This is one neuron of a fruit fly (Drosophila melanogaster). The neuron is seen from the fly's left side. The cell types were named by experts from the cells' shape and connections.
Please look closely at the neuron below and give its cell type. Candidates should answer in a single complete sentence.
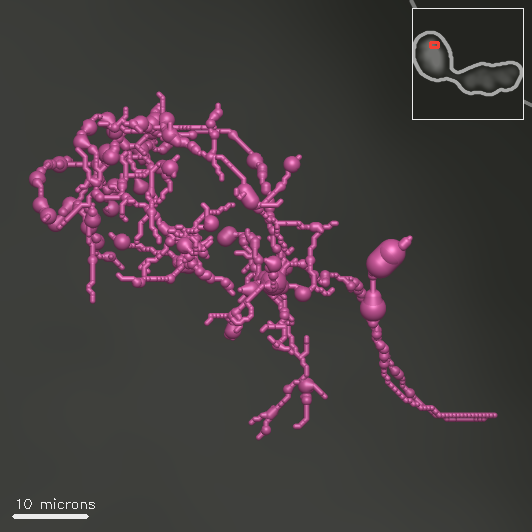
This neuron counts as a member of the cell type CB2725.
